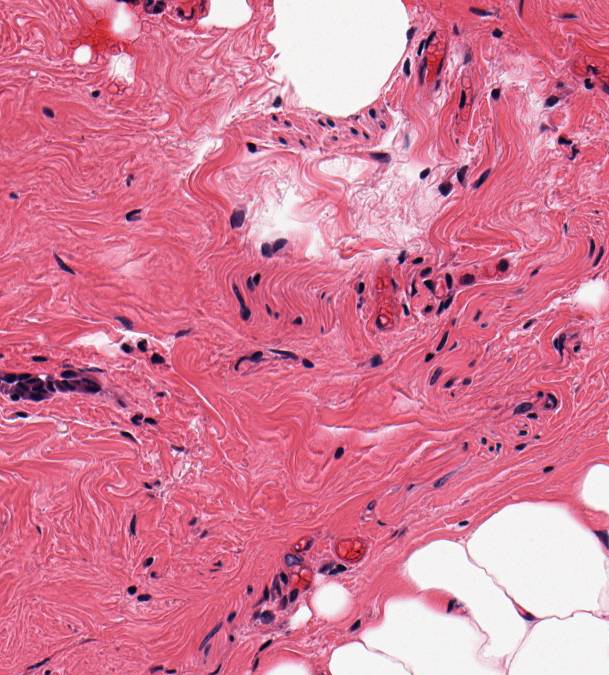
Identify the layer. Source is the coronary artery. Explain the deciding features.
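Tunica adventitia is what I see here. Most of the field is dense, wavy pink collagen bundles running many ways, with sparse, small, dark, spindle-shaped fibroblast nuclei between them.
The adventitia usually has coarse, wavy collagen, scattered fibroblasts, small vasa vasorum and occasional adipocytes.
Vessels holding red blood cells lie near the bottom centre and just right of centre; empty rounded adipocyte spaces, bottom right and top centre.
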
